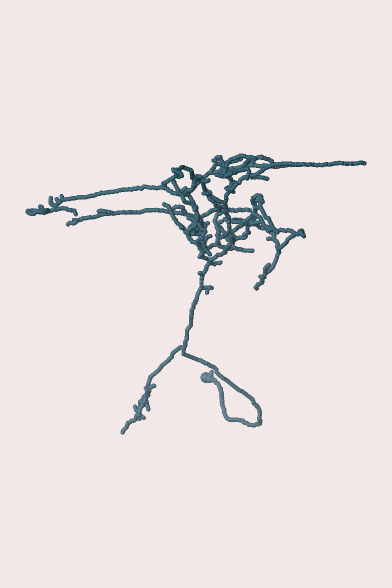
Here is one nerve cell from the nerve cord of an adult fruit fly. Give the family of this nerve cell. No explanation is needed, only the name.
hemilineage 21A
